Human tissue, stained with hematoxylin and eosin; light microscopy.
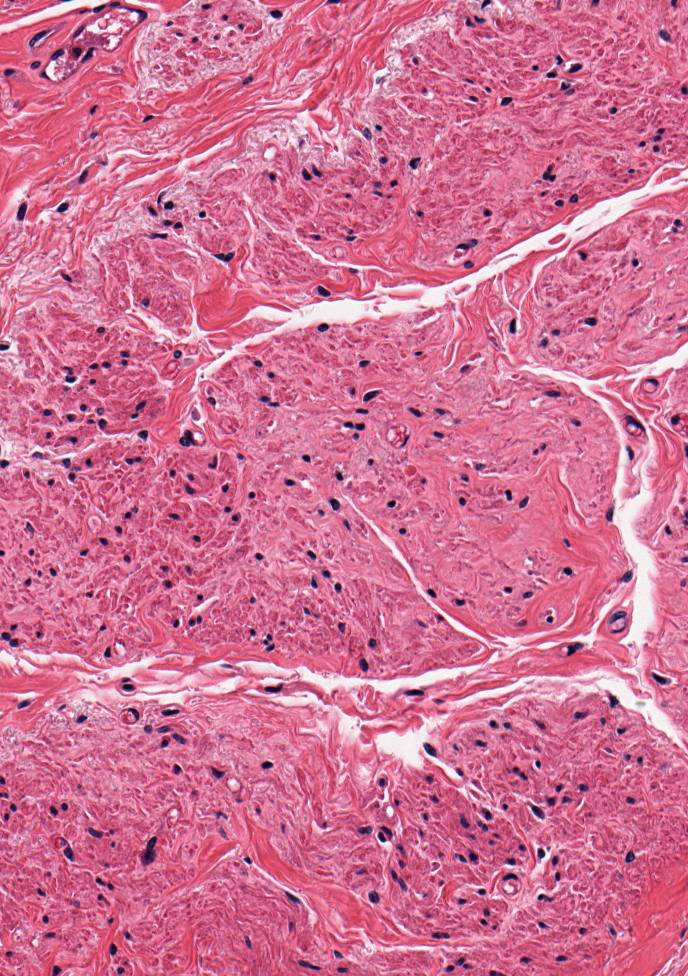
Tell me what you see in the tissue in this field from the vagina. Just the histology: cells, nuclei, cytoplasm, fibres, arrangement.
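Notice that most bundles are cut across or obliquely, which is why most nuclei look round to oval rather than long. The cytoplasm of the bundled cells is pink and finely fibrillar. The nuclei themselves are small and dark, scattered evenly with no crowding. Around a few of them you can see a small clear halo.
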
